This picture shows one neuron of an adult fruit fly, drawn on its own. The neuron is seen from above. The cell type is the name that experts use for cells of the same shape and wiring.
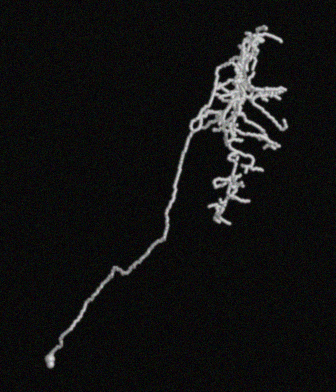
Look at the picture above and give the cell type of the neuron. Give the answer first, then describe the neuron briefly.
Its cell type is Li18b. Its broad class is optic-lobe intrinsic neuron. The cell body can be seen at the lower left of the picture. The picture shows dozens of branch ends.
